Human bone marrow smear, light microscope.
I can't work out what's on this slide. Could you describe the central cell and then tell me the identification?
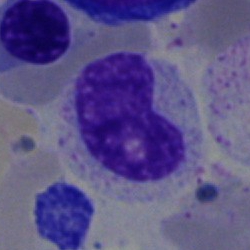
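Nucleus notched, the indent on its right side. Cell outline roughly round, edge smooth and faint. Cytoplasm pale greyish-blue, no vacuoles. This is a metamyelocyte.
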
